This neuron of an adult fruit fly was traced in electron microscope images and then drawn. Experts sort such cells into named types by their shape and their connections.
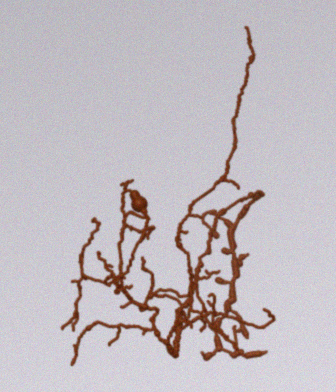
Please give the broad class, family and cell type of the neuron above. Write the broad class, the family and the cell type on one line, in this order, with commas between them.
nerve-cord intrinsic neuron, hemilineage 19A, IN19A088_a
